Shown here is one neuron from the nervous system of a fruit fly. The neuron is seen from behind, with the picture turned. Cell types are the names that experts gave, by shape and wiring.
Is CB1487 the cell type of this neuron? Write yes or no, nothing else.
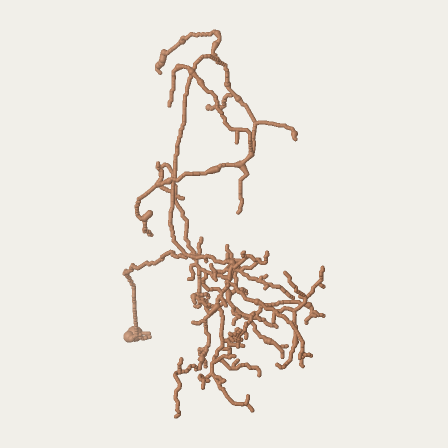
no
